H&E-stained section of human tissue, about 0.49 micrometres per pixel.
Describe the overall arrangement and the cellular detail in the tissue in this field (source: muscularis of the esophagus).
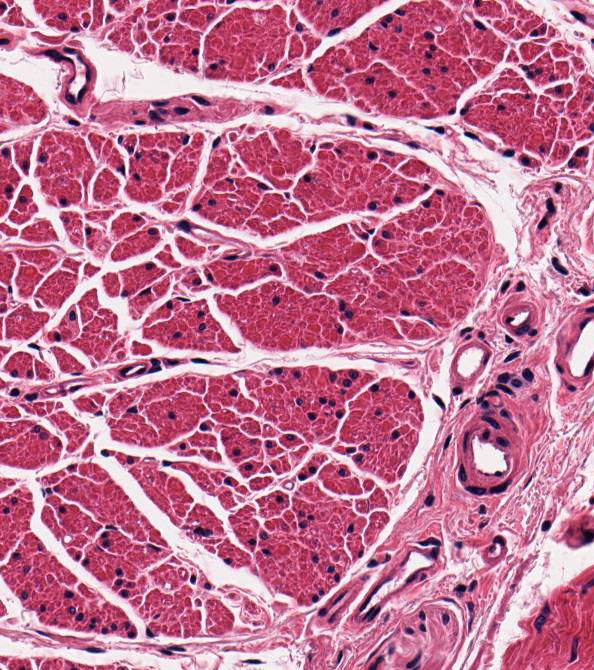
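Muscle bundles are divided into smaller groups by thin, pale pink strands of connective tissue that branch between and within them. White empty clefts run along many of these septa, separating the bundles from one another. On the right side, several small thick-walled vessels with narrow round lumens lie in the connective tissue. No fat cells are present anywhere in the field.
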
